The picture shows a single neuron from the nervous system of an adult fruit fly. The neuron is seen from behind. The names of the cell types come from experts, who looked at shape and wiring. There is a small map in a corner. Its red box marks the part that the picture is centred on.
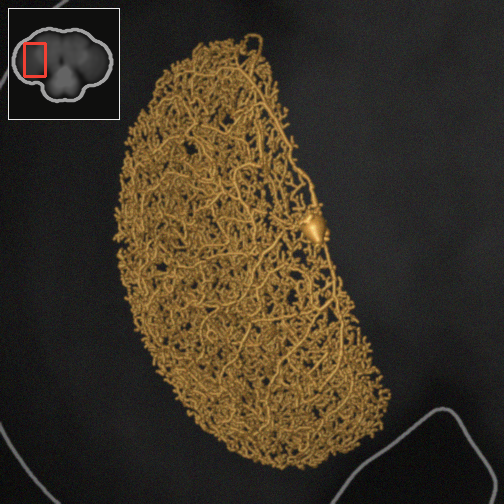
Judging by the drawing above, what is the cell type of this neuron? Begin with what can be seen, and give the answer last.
Its cell body lies in the middle of the picture. In this view it is taller than it is wide. Its broad class is optic-lobe intrinsic neuron. The cell type is LPi21.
